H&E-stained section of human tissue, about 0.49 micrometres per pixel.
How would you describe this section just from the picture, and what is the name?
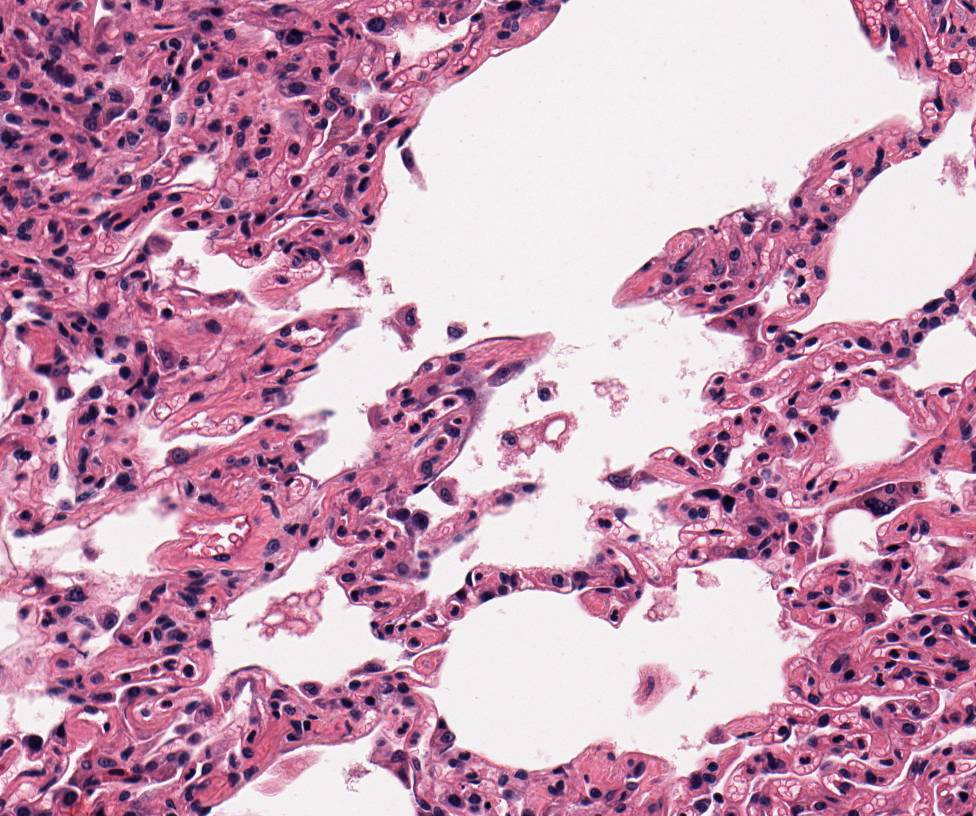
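First, the septa: their surfaces are lined by a single layer of cells ranging from cuboidal to flattened. Second, many cells along and within the septa have pale, finely vacuolated cytoplasm. Third, pink-staining stroma holding many cells thickens the septa. Fourth, no fat cells are seen anywhere in the field. This section is lung.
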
